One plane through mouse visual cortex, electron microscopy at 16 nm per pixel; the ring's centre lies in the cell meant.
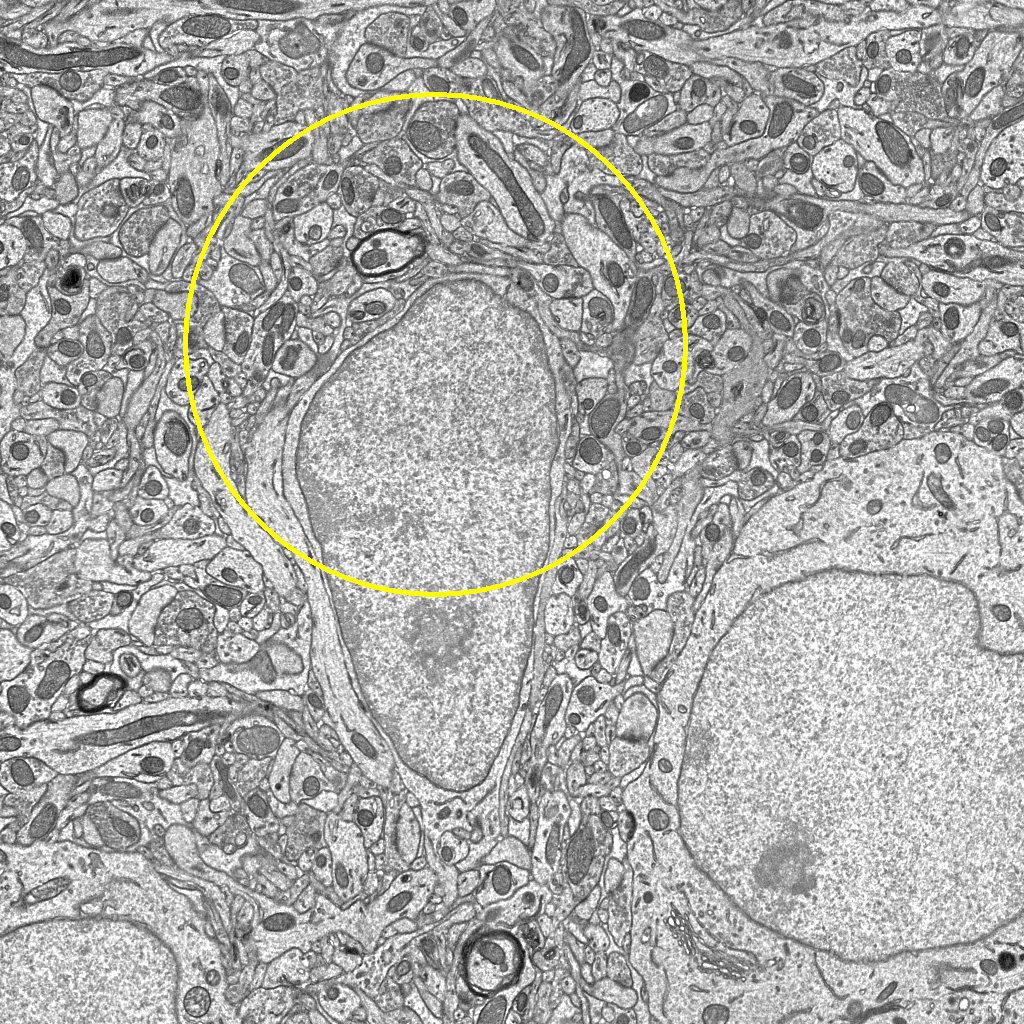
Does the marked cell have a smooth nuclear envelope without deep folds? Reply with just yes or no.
Yes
